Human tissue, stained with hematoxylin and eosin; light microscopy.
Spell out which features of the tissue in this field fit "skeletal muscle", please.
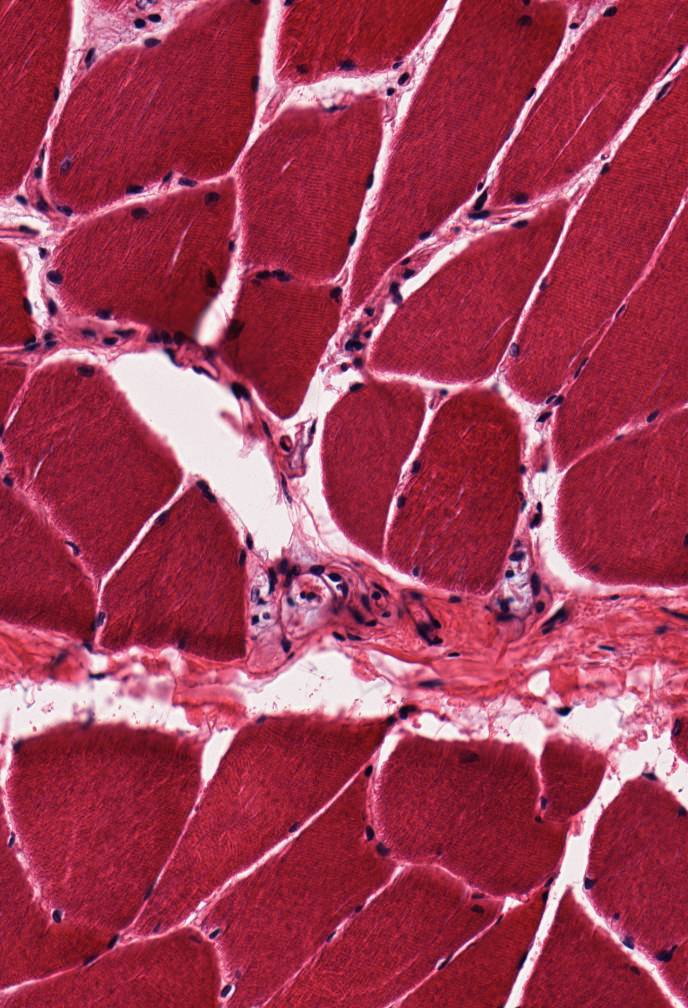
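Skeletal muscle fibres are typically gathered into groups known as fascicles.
In this field, a band of connective tissue runs horizontally across the lower part and separates an upper from a lower group of fibres, which fits that grouping in skeletal muscle. Small blood vessels lie within this band just below the centre of the field. Inside each group, neighbouring fibres are parted only by thin strands of connective tissue. The fibre nuclei are small, dark and flattened, and they sit at the edges of the fibres.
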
